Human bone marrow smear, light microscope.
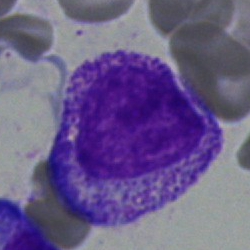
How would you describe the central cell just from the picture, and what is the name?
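Chromatin finely stippled, no coarse dark clumps. Cytoplasmic band widest below nucleus, thin along top. Red cell against lower left edge. Image slightly blurred; fine detail softened. Myelocyte.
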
